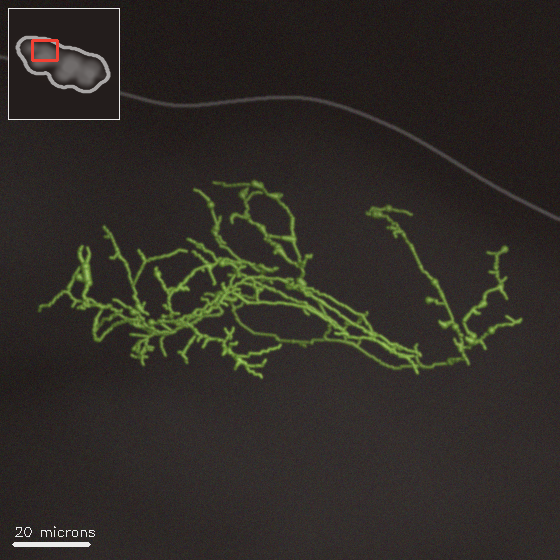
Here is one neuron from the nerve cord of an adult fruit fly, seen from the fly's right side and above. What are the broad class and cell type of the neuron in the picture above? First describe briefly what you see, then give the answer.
From left to right in the picture it spans about 130 microns. The picture shows dozens of branch ends. Its broad class is nerve-cord intrinsic neuron. It is of cell type INXXX412.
